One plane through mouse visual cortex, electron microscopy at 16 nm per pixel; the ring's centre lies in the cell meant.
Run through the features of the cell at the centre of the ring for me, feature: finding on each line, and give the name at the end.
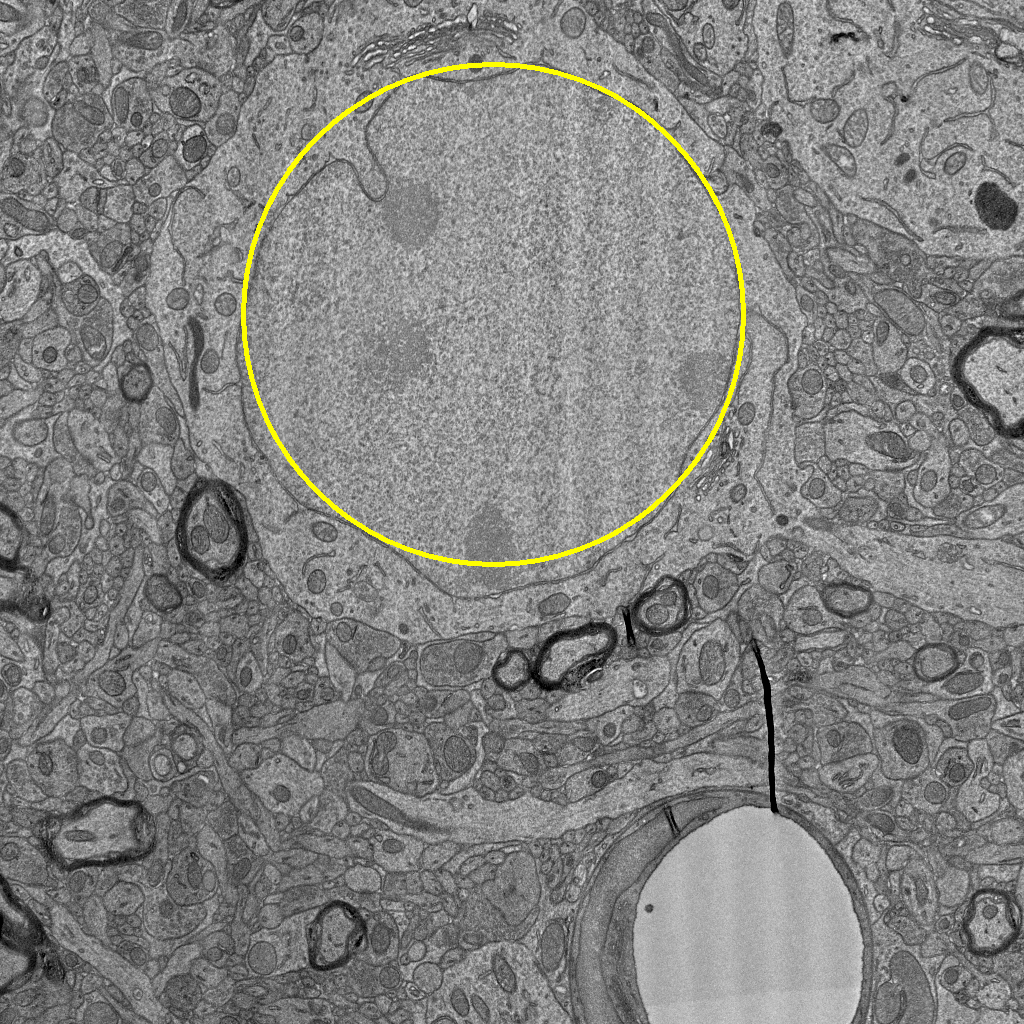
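Nucleus: large, nearly round, whole within the picture
Envelope: one deep indentation, at upper left of nucleus
Chromatin: pale, finely dispersed, no thick dark band along envelope
Patches: four, darker grey, rounded, scattered within nucleus
Name: excitatory neuron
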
